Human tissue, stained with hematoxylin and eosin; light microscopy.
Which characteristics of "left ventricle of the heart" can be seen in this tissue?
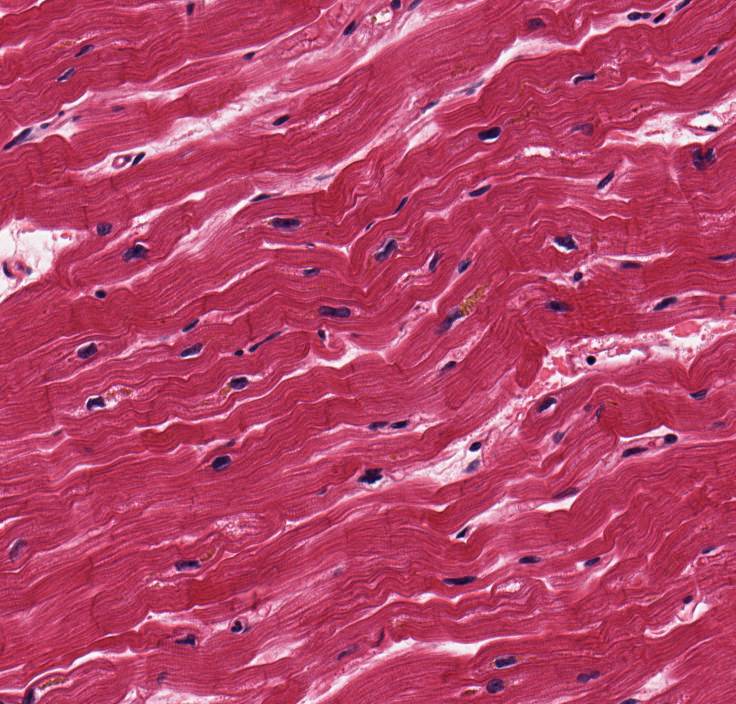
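In this left ventricle of the heart, the fibres branch and join their neighbours, forming a network rather than separate parallel cylinders.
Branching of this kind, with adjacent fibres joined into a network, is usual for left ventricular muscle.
The muscle nuclei are single and oval, lying centrally within the fibres. Small golden-brown granules sit in the cytoplasm close to some nuclei, for instance near the centre of the field. Many fibres also follow a wavy outline along their length.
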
